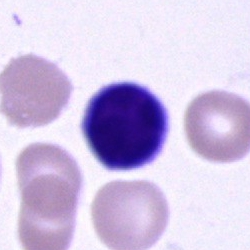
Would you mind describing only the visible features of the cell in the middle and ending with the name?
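Looking first at the nucleus, the dark mass fills almost the whole cell. Its chromatin is dense and stains a very dark purple-blue. I can't make out a distinct rim of cytoplasm around it, and I see no granules anywhere in the cell. This is a lymphocyte.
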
